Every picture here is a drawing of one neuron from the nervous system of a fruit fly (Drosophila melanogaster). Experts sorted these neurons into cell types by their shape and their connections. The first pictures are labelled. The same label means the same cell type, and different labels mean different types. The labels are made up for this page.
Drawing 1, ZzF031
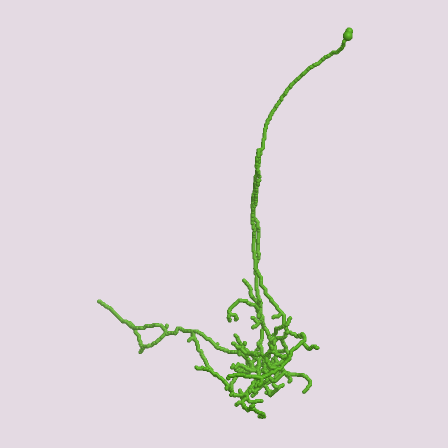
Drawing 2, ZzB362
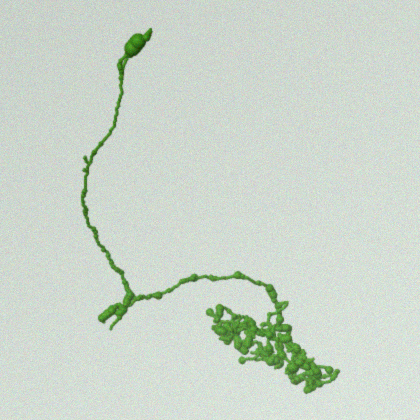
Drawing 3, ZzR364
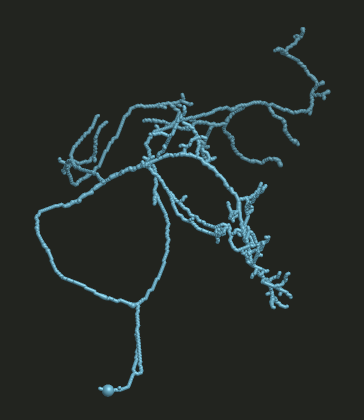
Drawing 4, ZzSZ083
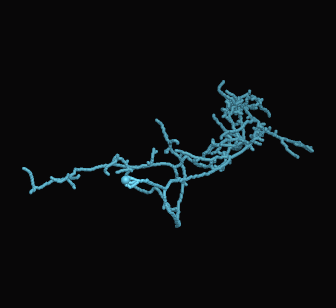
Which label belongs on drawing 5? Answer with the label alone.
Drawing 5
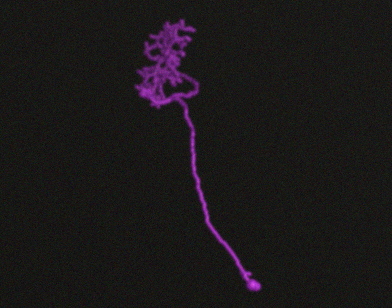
ZzB362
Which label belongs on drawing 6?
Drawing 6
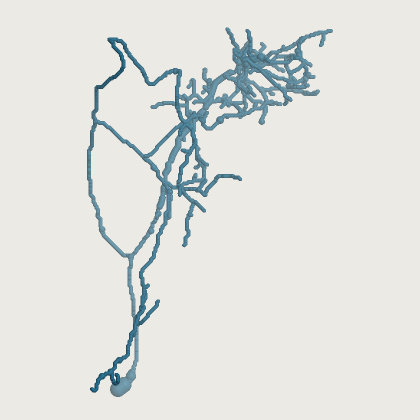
ZzSZ083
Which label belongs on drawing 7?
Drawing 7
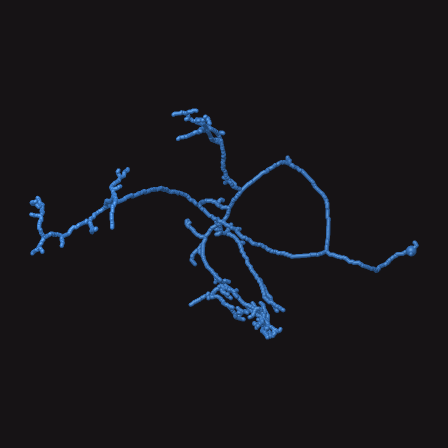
ZzR364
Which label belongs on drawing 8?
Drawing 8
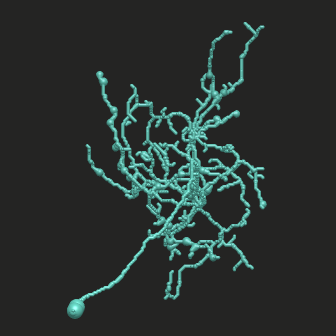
ZzF031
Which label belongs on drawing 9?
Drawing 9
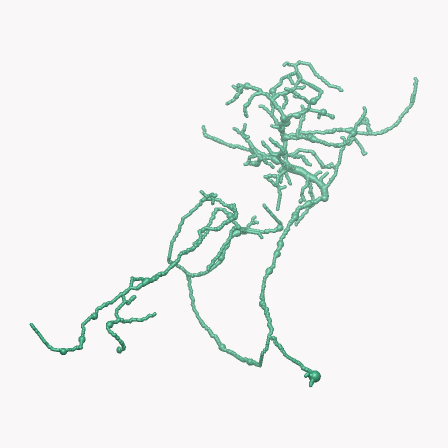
ZzSZ083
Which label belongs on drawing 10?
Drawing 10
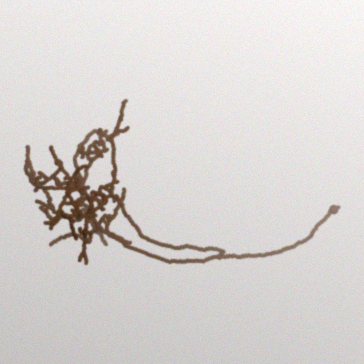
ZzF031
